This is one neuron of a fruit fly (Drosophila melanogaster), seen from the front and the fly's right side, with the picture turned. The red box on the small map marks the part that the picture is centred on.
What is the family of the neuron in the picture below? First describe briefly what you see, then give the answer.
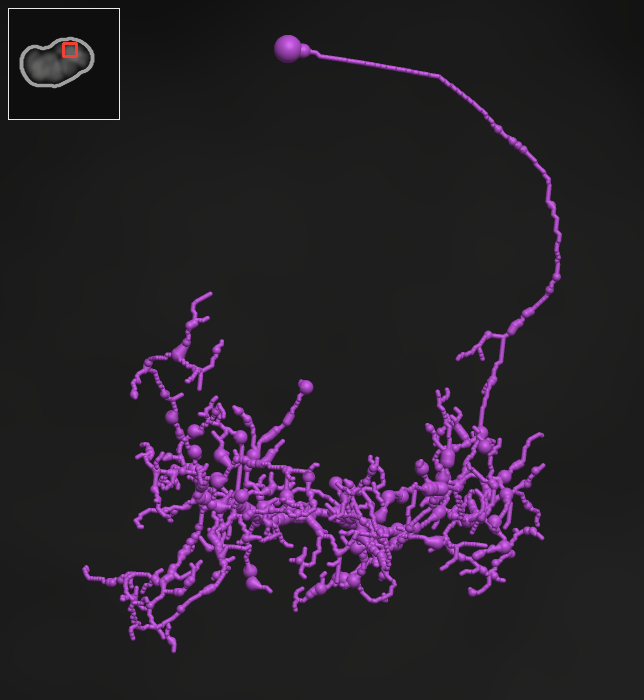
The cell body is at the top of the picture. In this view it is taller than it is wide. It is a nerve-cord intrinsic neuron. The family is hemilineage 05B.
